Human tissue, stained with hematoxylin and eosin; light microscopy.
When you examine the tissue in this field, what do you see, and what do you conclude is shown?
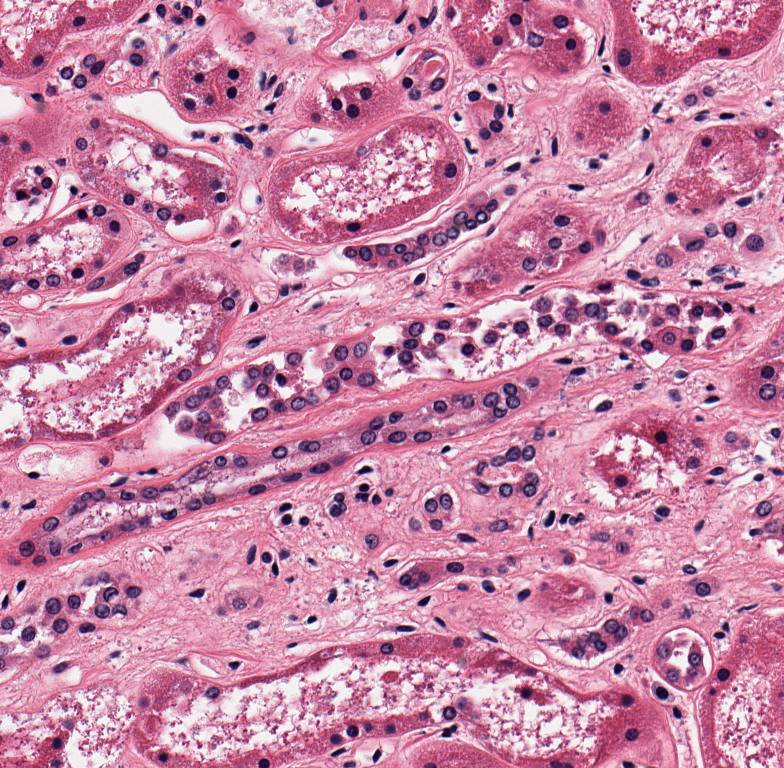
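Tubules cut in several planes fill the field, separated by strips of stroma. Near the top and bottom, most are lined by cells with abundant deep pink granular cytoplasm and round dark nuclei. Through the centre, notice elongated tubules running diagonally from lower left to upper right. Their cells have paler cytoplasm than the deep pink tubules, and crowded round dark nuclei. This tissue is renal cortex.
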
